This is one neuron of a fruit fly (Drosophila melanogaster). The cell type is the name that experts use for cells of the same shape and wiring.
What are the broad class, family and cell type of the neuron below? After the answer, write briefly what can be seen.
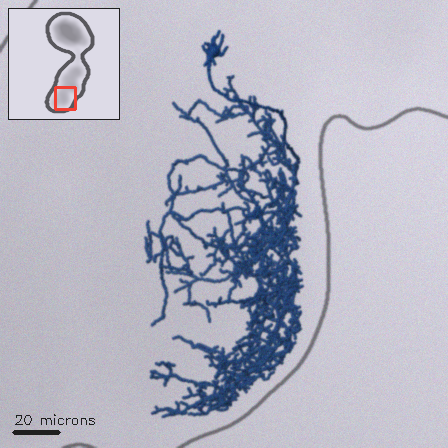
It is a nerve-cord intrinsic neuron. The family is hemilineage 01A. Its cell type is IN01A012. From top to bottom in the picture it spans about 180 microns. In this view it is taller than it is wide.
